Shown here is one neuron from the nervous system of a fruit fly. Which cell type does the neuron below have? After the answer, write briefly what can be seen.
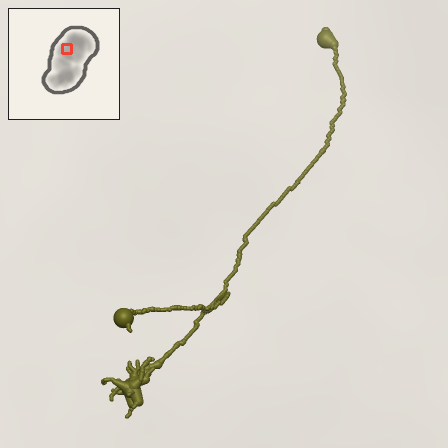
The cell type is TuBu07. Its broad class is central-brain intrinsic neuron. The cell body is at the lower left of the picture. In this view it is taller than it is wide.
